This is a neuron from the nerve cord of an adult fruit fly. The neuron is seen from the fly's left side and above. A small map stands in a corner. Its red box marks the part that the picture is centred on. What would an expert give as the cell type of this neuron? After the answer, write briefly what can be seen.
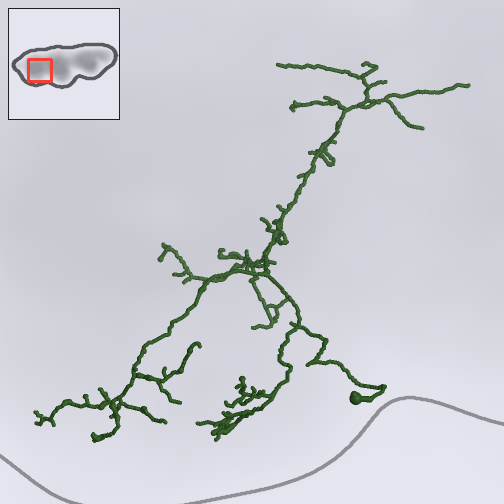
Its cell type is IN21A103. Its broad class is nerve-cord intrinsic neuron. The picture shows dozens of branch ends. As drawn here it is about as wide as it is tall.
